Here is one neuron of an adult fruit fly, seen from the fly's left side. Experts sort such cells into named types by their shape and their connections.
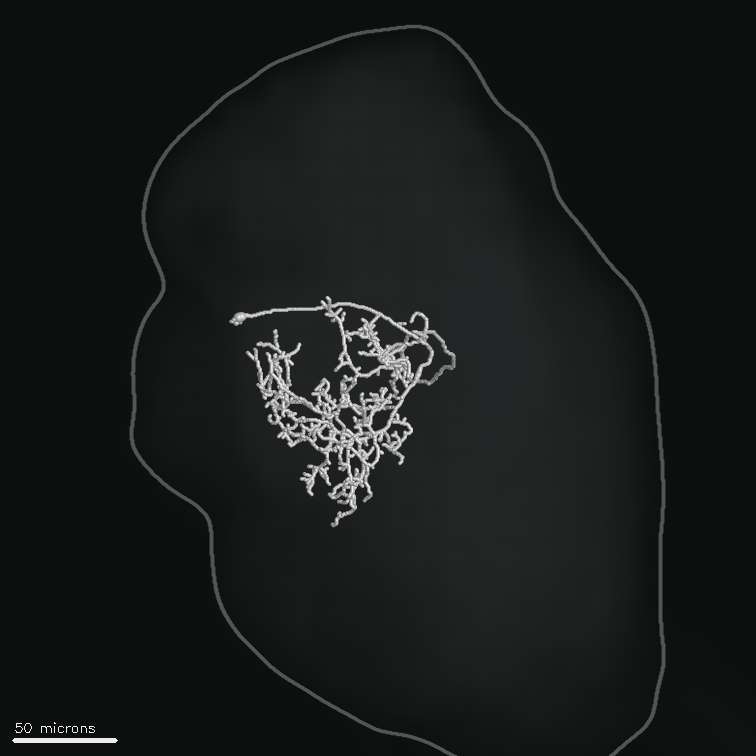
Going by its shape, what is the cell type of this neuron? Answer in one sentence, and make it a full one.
The cell type of this neuron is AVLP202.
